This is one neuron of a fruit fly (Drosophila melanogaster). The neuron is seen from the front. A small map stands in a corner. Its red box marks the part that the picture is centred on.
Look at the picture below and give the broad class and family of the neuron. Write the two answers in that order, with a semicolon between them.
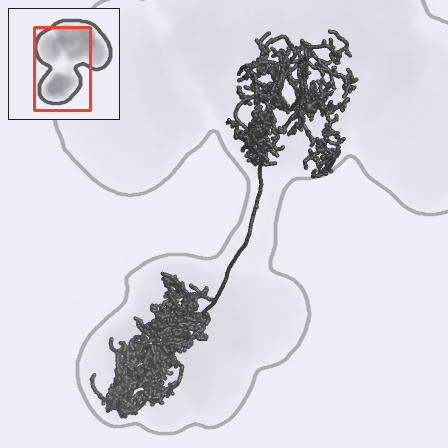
descending neuron; DNg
